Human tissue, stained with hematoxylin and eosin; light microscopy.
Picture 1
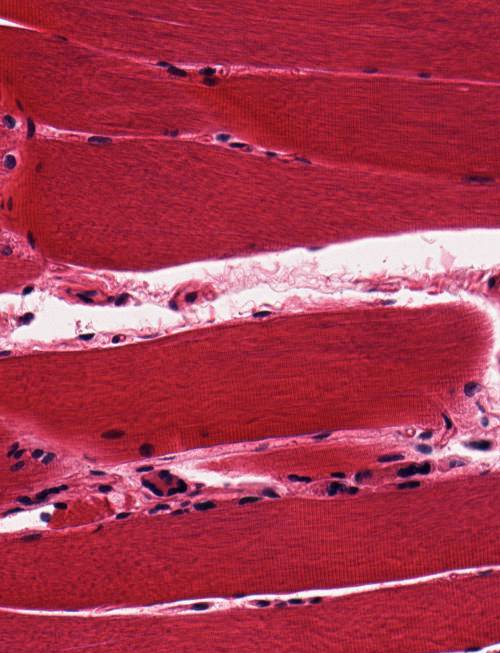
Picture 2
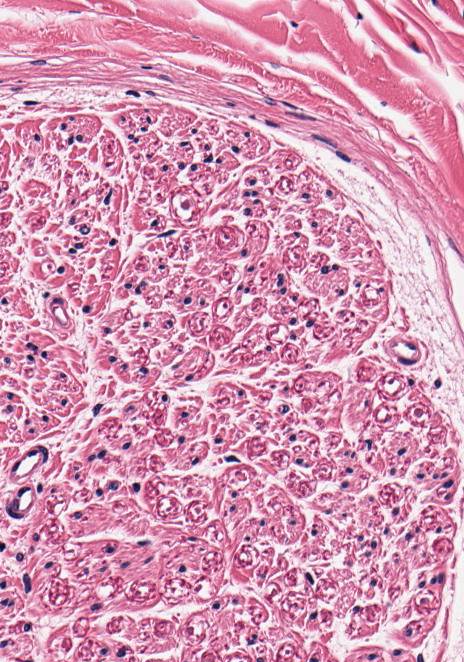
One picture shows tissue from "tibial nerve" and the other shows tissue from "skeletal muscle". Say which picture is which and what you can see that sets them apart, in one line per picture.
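Picture 1 – skeletal muscle. Long muscle fibres run roughly horizontally across the field, lying parallel to one another.
Picture 2 – tibial nerve. Most fibres in the bundle are cut across, appearing as small round profiles, many with a central pink dot inside a pale ring.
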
